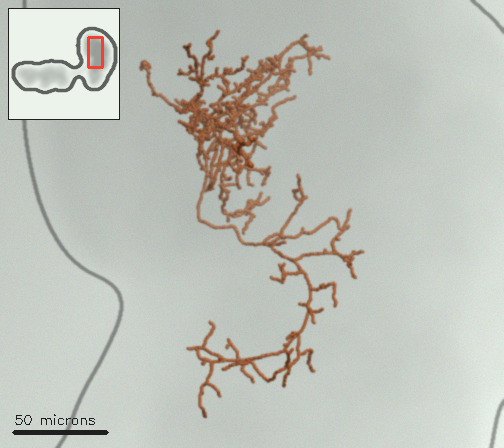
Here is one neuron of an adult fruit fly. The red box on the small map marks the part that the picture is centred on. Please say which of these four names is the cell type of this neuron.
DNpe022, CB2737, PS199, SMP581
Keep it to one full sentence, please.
A cell of type PS199 is what this neuron is.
